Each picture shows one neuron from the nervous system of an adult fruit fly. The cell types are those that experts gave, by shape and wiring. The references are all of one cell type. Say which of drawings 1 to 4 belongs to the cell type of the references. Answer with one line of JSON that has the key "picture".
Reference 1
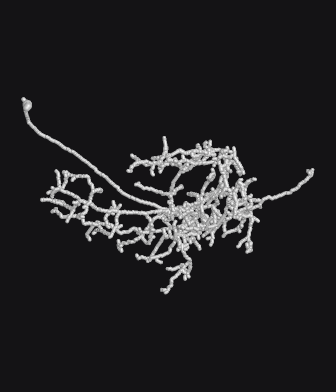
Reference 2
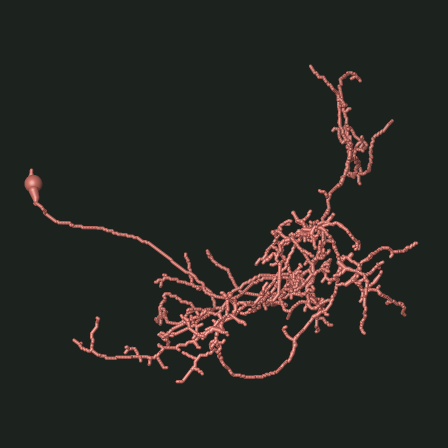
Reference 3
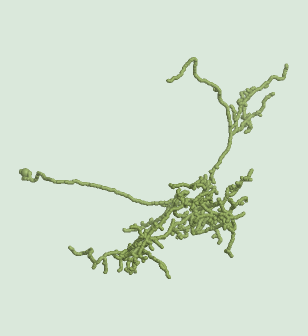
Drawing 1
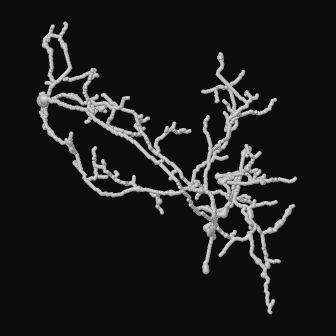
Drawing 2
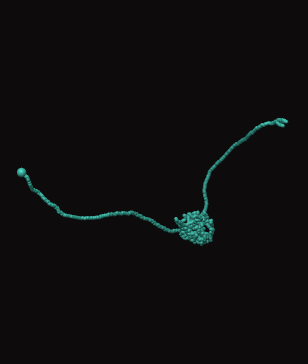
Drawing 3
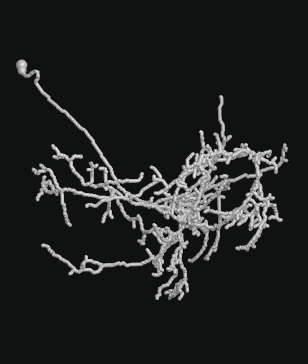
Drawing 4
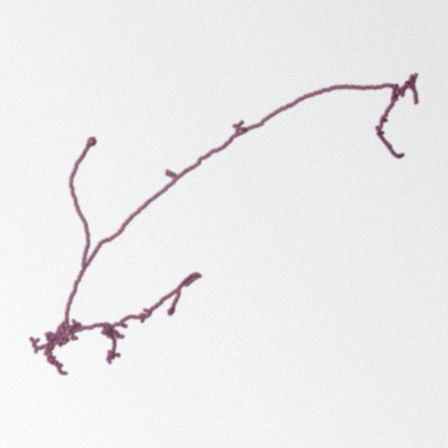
{"picture": 3}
